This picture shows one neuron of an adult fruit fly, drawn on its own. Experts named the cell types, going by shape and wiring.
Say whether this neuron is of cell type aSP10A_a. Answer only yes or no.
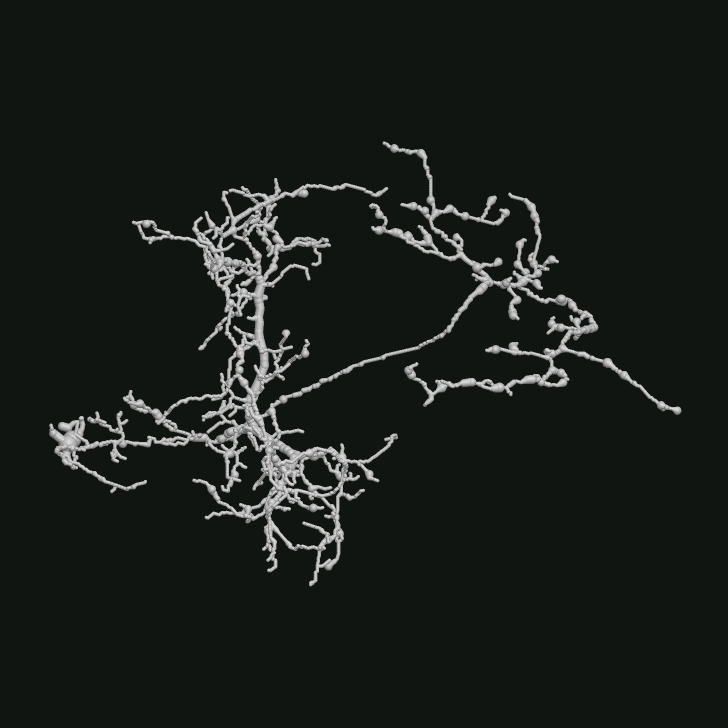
yes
